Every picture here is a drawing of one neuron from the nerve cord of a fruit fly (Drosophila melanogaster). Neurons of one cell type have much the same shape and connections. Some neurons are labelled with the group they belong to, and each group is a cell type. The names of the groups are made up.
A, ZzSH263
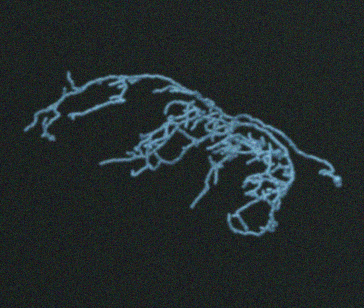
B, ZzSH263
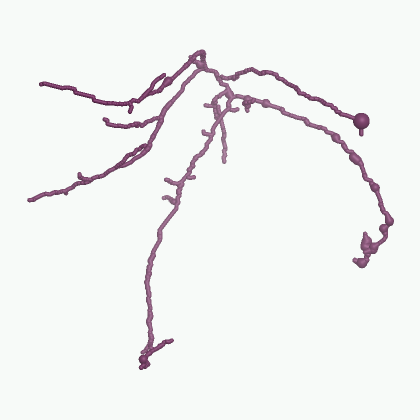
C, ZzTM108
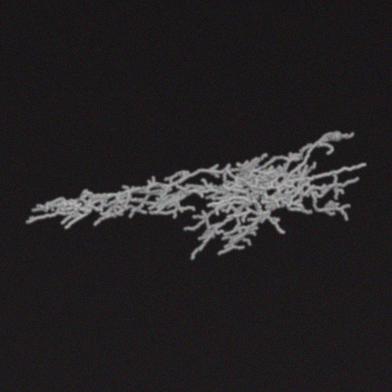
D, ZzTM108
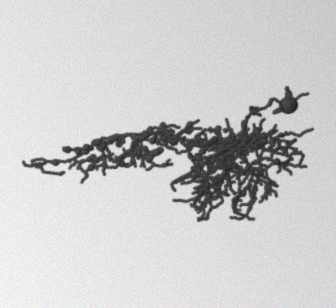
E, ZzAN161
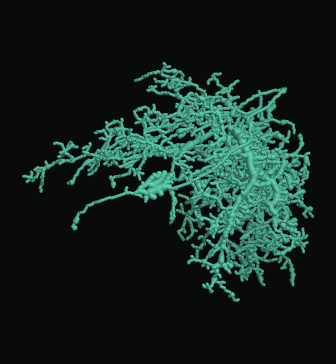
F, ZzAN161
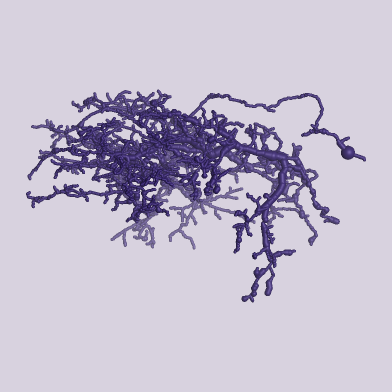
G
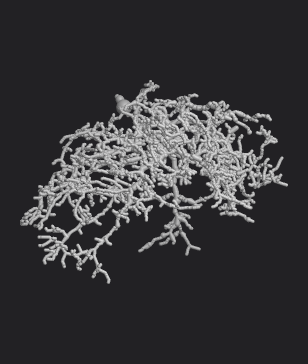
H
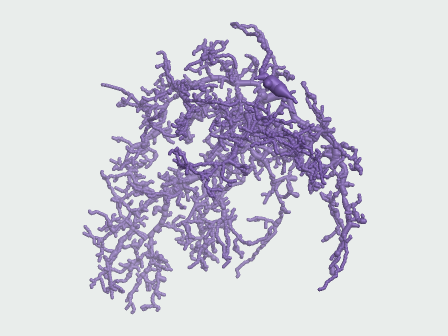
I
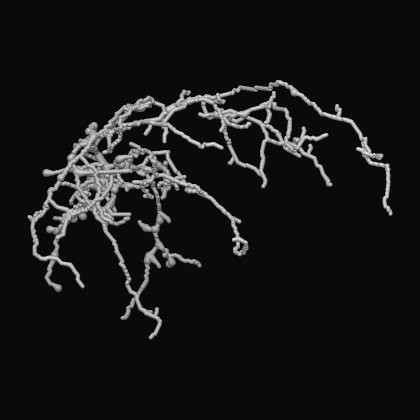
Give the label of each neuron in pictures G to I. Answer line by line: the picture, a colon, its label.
G: ZzAN161
H: ZzAN161
I: ZzSH263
